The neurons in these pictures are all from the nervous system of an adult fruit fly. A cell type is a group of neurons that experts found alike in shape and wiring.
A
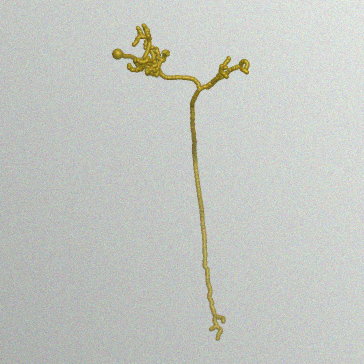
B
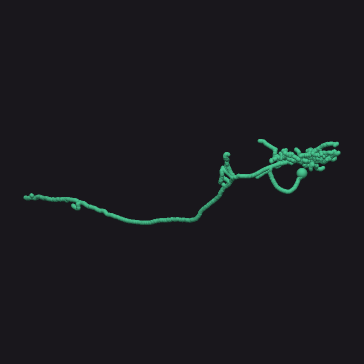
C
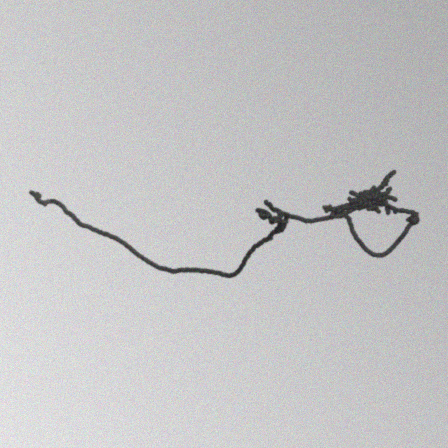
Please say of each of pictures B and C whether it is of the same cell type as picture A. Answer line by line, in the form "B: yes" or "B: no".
B: no
C: yes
